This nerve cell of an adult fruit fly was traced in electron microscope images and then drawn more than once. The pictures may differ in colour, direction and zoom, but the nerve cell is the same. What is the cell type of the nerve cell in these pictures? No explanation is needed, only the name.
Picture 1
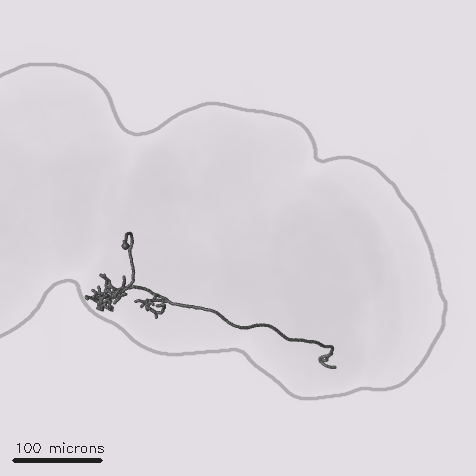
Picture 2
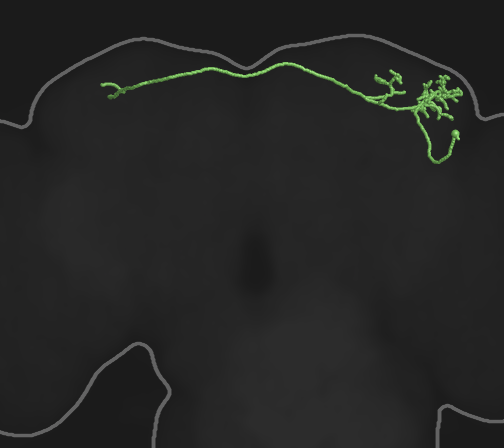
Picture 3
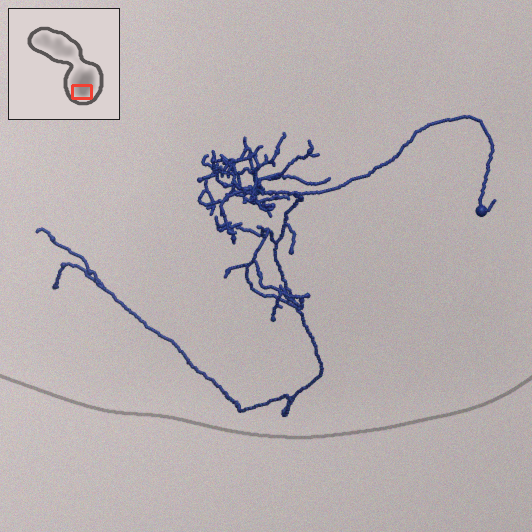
CB2693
